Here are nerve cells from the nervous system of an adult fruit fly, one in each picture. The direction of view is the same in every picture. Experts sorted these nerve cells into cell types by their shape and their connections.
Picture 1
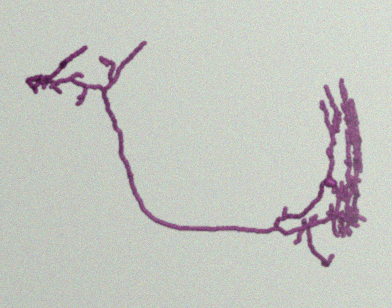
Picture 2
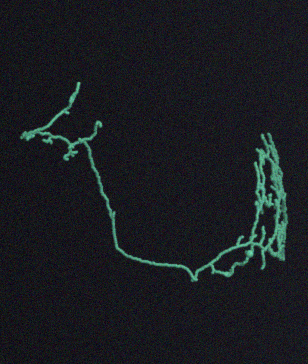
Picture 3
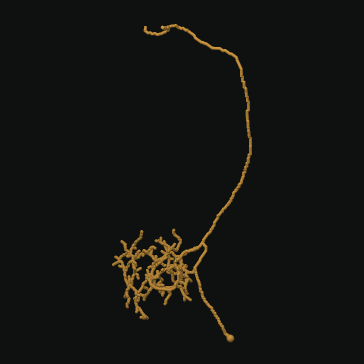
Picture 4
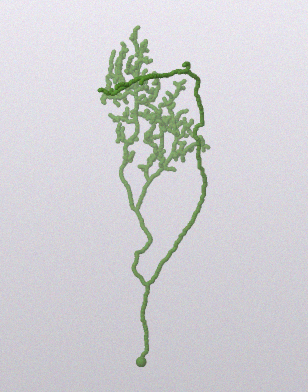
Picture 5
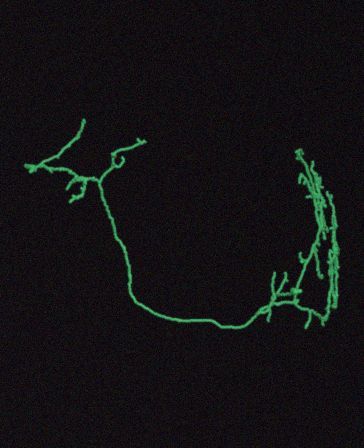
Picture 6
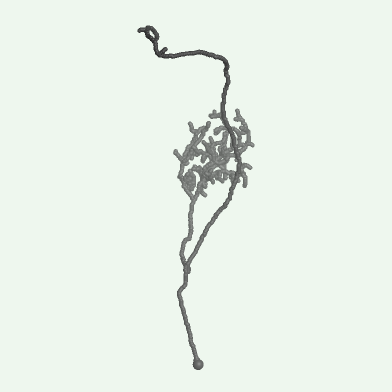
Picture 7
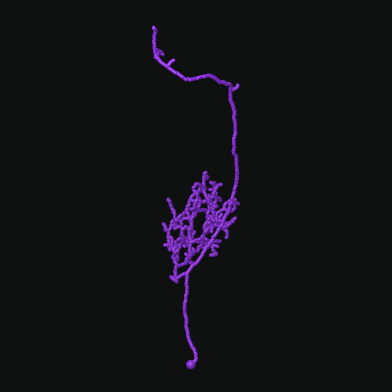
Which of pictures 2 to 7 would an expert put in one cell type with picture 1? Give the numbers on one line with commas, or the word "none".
2, 5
